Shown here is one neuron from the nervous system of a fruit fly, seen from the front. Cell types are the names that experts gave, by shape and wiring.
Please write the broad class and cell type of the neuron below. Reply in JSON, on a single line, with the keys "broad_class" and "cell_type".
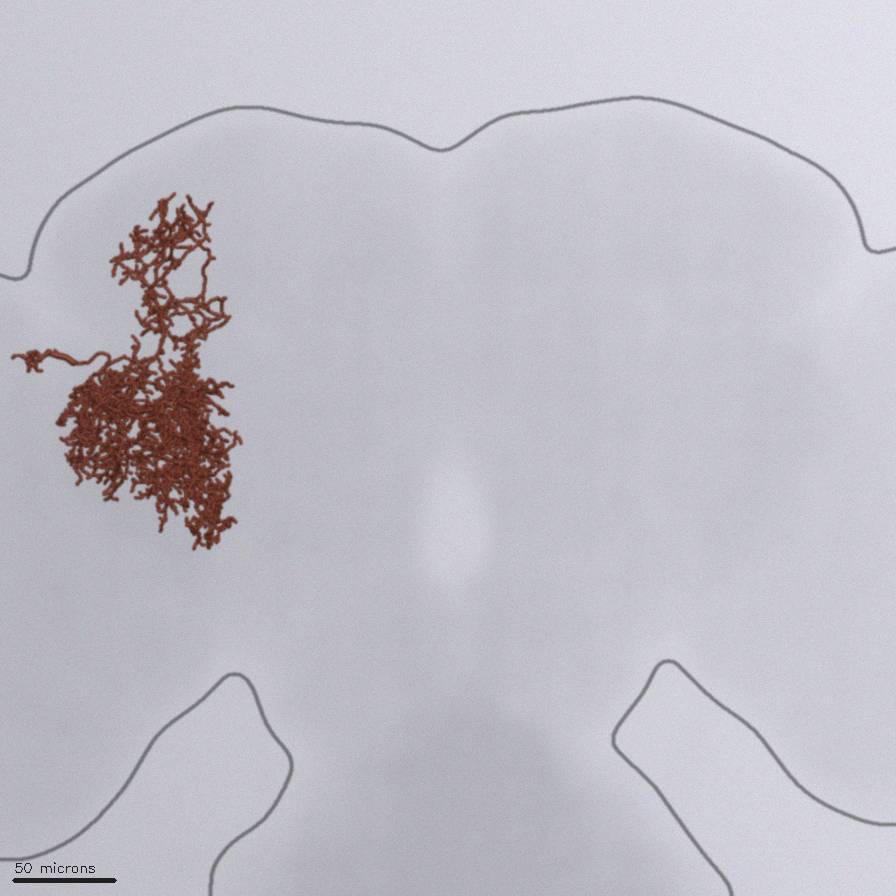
{"broad_class": "central-brain intrinsic neuron", "cell_type": "AVLP432"}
